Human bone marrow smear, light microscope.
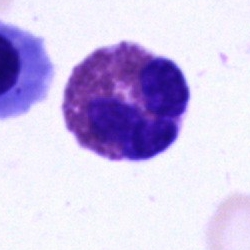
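Eosinophil, the cell in the middle. Its outline is roughly round, and the edge, I note, is smooth. The nuclear lobes sit in the right and lower part of the cell, their chromatin dense and staining dark purple. Looking for nucleoli, I find none visible.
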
